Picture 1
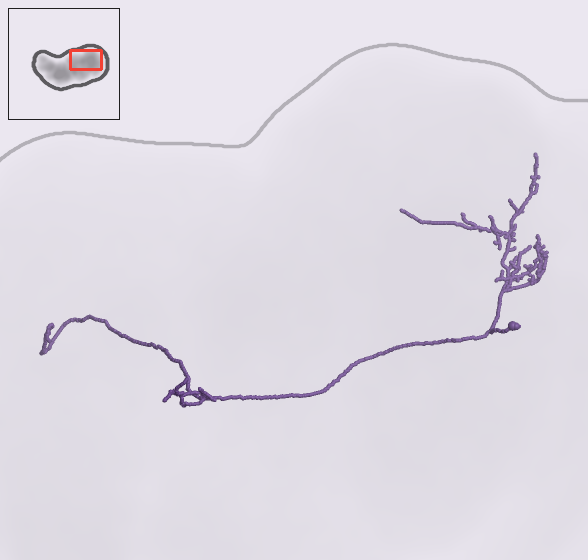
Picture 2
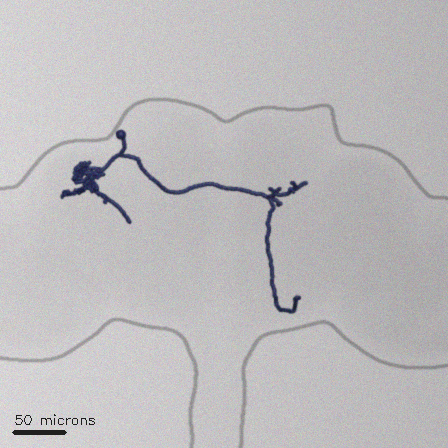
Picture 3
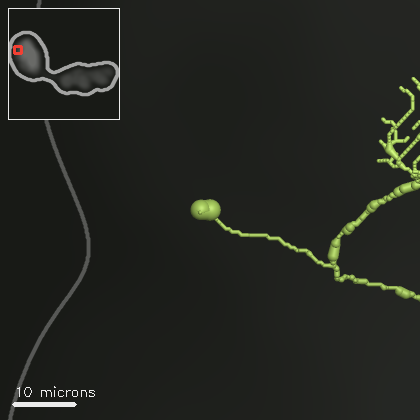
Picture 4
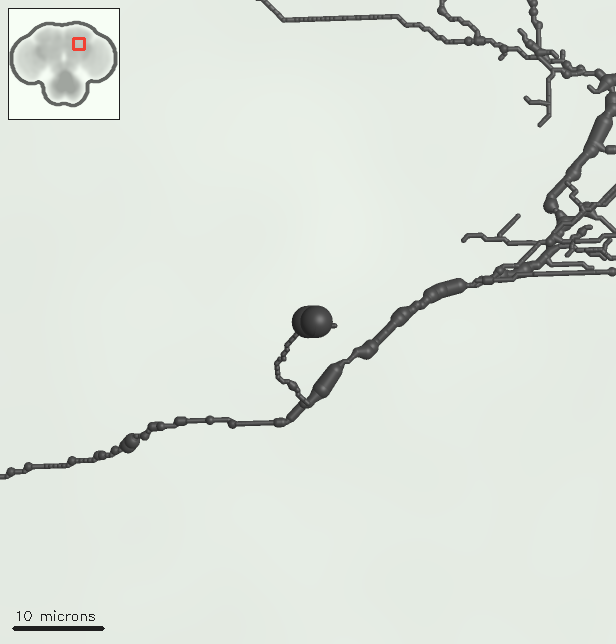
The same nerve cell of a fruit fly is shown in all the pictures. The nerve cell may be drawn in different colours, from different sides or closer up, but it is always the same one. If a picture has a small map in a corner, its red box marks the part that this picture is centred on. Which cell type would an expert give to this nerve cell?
AOTU038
